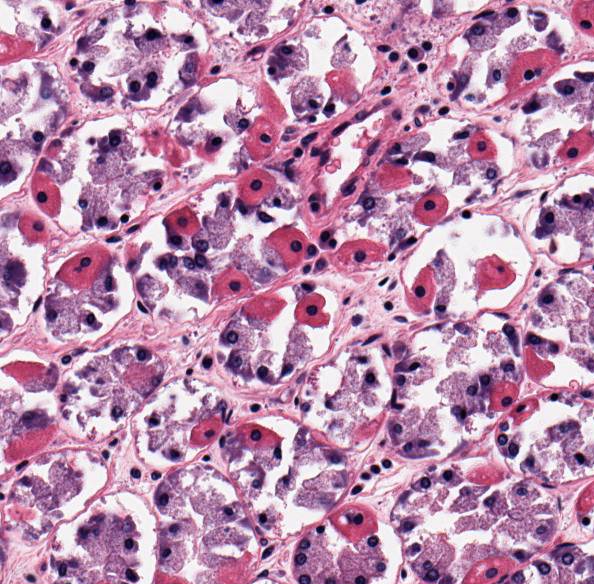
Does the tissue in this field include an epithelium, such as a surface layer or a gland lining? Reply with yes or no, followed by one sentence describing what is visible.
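Yes. The whole field is filled with closely packed glands cut in cross or oblique section.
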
